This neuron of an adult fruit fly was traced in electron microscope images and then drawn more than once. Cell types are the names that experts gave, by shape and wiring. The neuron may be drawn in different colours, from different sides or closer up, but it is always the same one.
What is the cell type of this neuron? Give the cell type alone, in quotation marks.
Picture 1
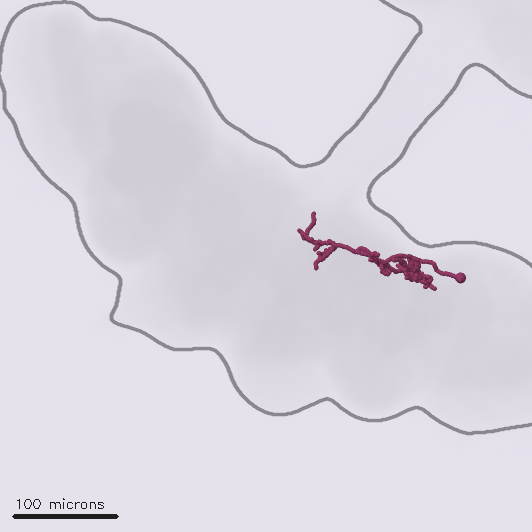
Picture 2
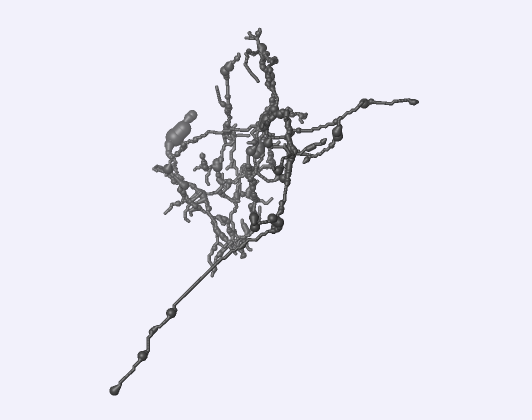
"ATL019"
